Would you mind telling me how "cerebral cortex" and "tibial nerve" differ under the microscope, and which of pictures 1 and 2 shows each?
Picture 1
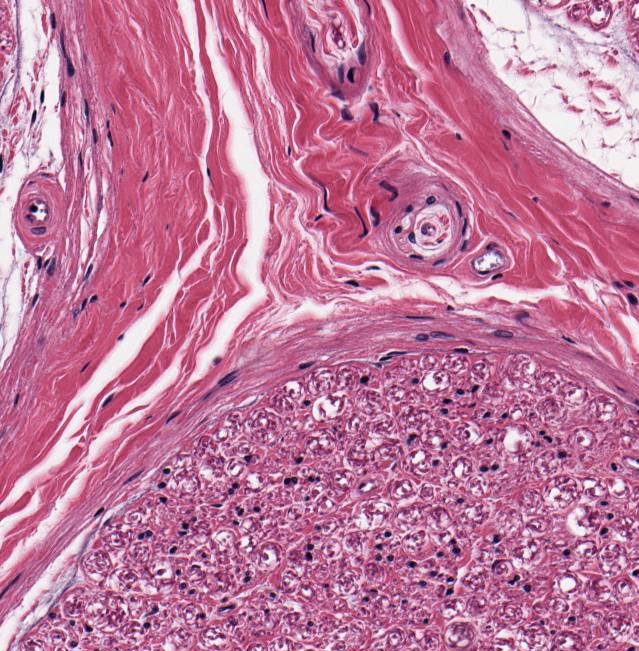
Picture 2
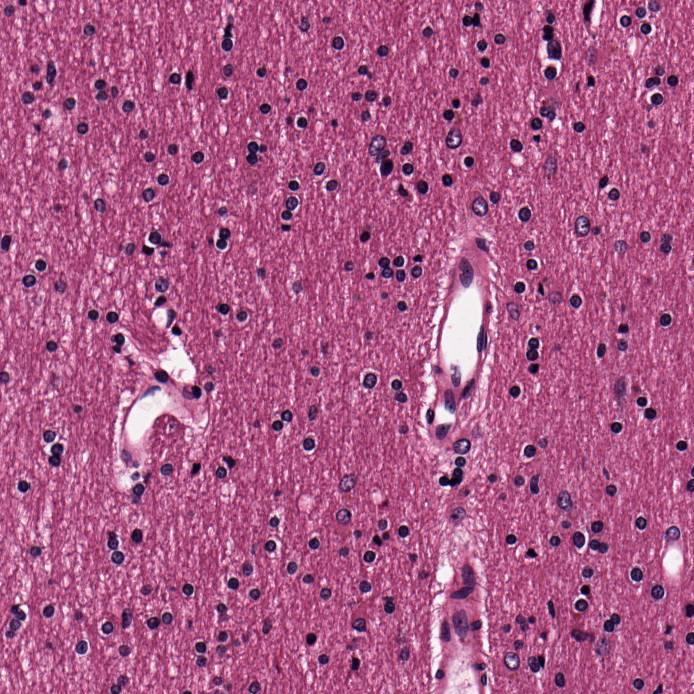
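To sort them: tibial nerve, picture 1; cerebral cortex, picture 2. Start with layout: in picture 1 a rounded bundle of nerve fibres, cut in cross-section, fills the lower half beneath dense fibrous tissue, while picture 2 has a pink, finely fibrillary neuropil background whose faint streaks run mostly top to bottom. Next, the edge: a thin layer of flattened cells bounds the bundle, their elongated nuclei following its curve. Then the small units: each fibre in picture 1 is a small round profile, a central pink axon in a pale, finely vacuolated ring, whereas picture 2 has small, round, dark nuclei spread fairly evenly, many with a clear perinuclear halo.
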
